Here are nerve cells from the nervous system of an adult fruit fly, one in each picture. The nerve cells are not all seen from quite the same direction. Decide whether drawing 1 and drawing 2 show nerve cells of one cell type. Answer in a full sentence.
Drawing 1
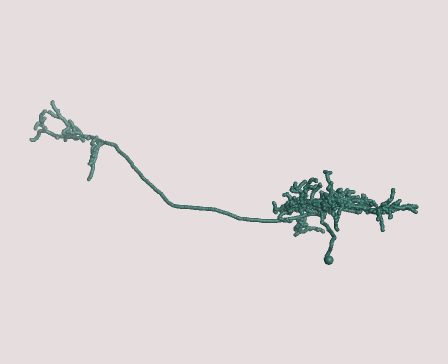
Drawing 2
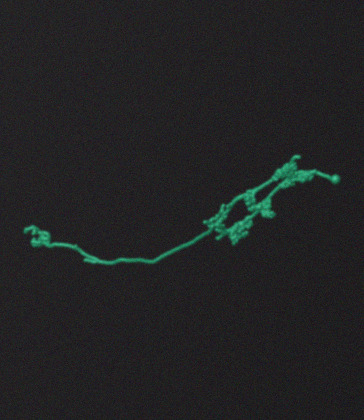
They are of different cell types.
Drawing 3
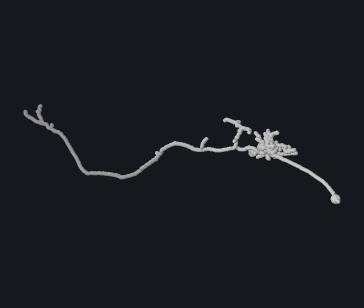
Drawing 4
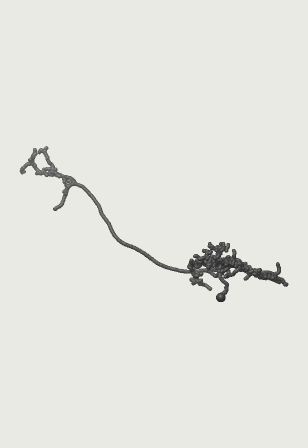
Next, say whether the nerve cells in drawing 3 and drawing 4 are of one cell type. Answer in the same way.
They are of different cell types.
